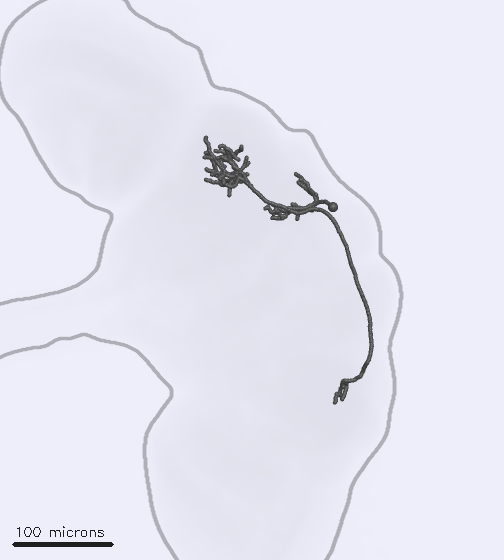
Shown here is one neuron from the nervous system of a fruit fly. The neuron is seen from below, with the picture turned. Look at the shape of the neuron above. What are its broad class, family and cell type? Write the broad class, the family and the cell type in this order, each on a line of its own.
central-brain intrinsic neuron
hemilineage LHd1
CB4141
